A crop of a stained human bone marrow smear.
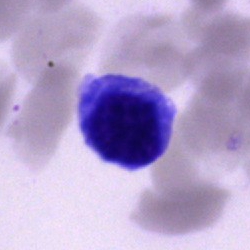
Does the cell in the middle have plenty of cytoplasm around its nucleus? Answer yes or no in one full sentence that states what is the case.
No, most of the cell is taken up by its nucleus.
